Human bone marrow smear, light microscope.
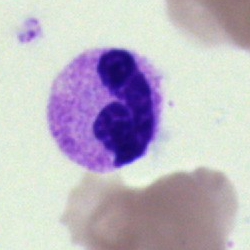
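Segmented neutrophil, a round cell with a smooth, even edge. Its nucleus sits along the right side, the chromatin dense and dark purple, and you won't spot any nucleoli in it.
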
